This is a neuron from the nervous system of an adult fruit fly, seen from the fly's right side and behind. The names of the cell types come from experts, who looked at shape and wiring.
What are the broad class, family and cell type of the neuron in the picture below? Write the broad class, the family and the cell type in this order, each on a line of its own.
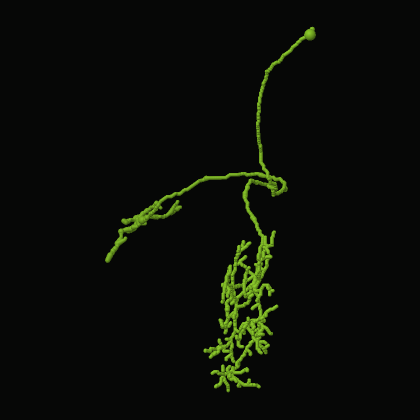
visual projection neuron
hemilineage VLPp&l1_anterior
LoVP33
